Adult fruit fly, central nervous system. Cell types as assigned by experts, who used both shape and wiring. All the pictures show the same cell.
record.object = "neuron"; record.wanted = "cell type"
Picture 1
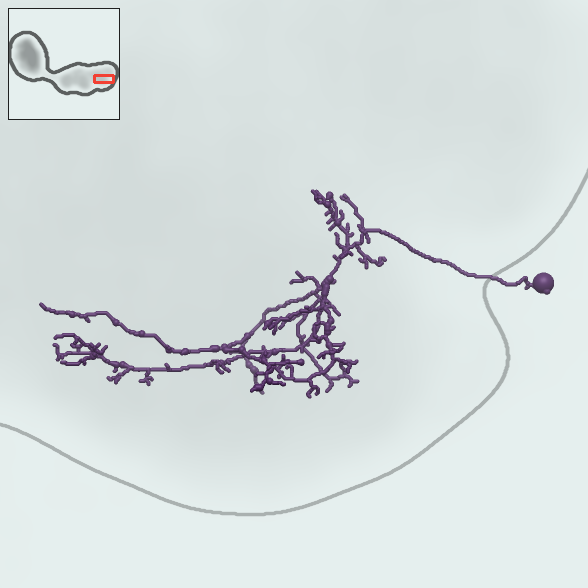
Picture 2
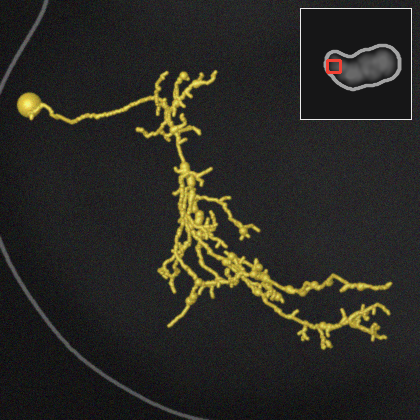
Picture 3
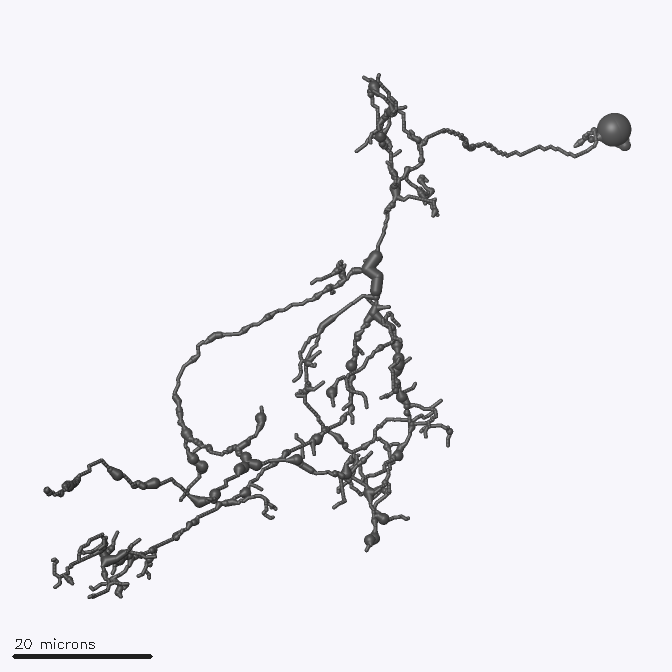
IN20A.22A079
